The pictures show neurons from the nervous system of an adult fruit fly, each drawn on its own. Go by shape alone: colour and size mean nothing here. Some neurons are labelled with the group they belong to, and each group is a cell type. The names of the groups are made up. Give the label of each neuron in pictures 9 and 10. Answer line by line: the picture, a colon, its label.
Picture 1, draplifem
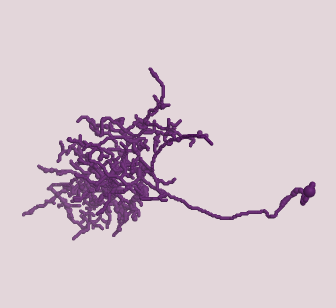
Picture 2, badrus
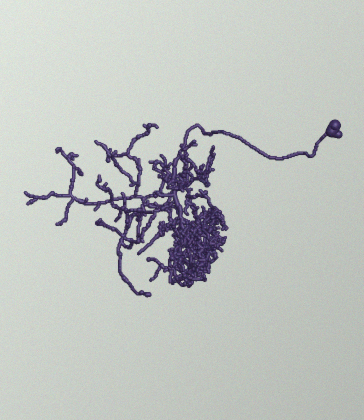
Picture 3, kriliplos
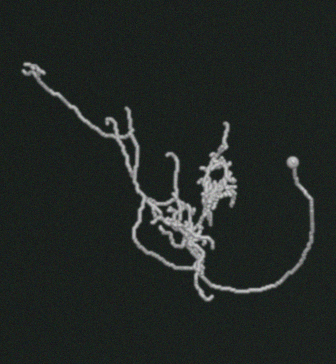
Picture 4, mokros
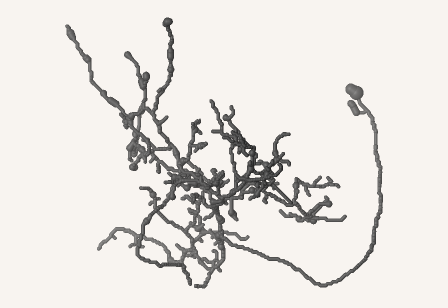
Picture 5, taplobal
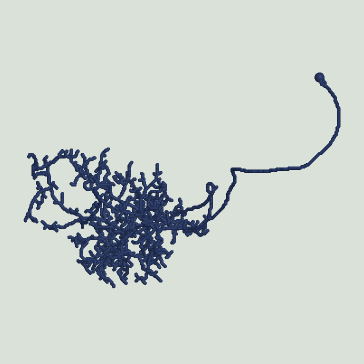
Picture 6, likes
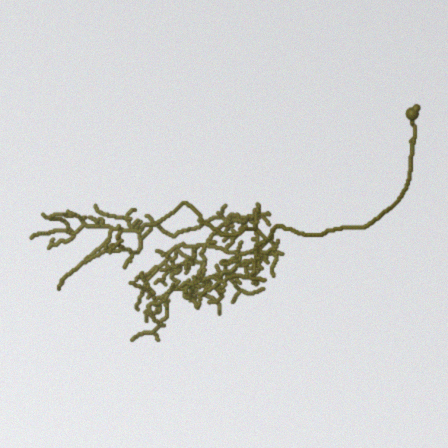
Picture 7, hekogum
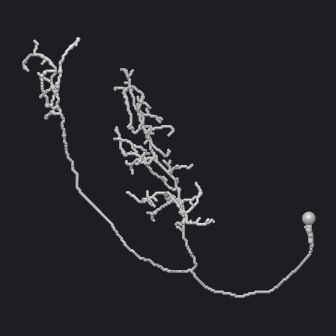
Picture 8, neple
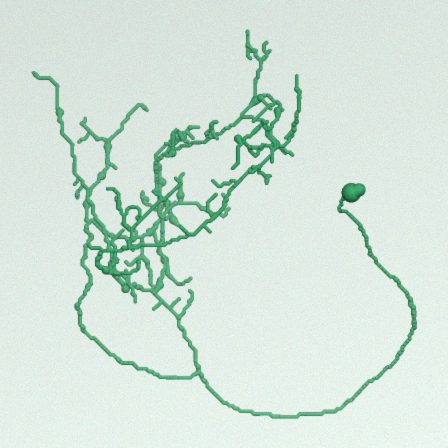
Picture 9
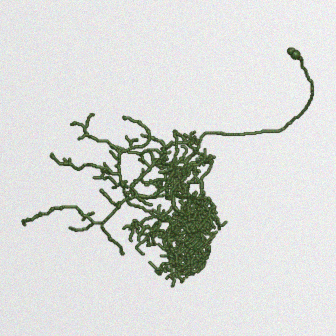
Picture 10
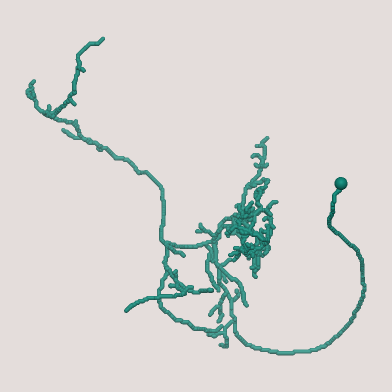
9: badrus
10: kriliplos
